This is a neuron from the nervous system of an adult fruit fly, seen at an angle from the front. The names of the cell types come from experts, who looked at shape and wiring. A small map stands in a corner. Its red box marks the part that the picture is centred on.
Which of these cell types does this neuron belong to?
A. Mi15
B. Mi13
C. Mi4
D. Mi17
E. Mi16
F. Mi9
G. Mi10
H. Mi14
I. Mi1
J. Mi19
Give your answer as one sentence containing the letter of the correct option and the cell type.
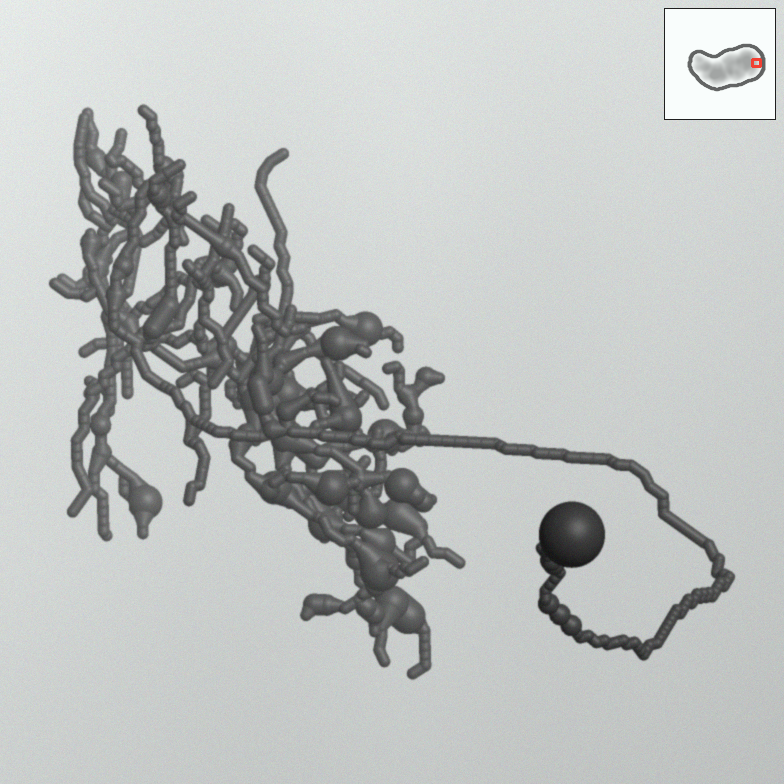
Being of cell type Mi16, the neuron matches option E.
